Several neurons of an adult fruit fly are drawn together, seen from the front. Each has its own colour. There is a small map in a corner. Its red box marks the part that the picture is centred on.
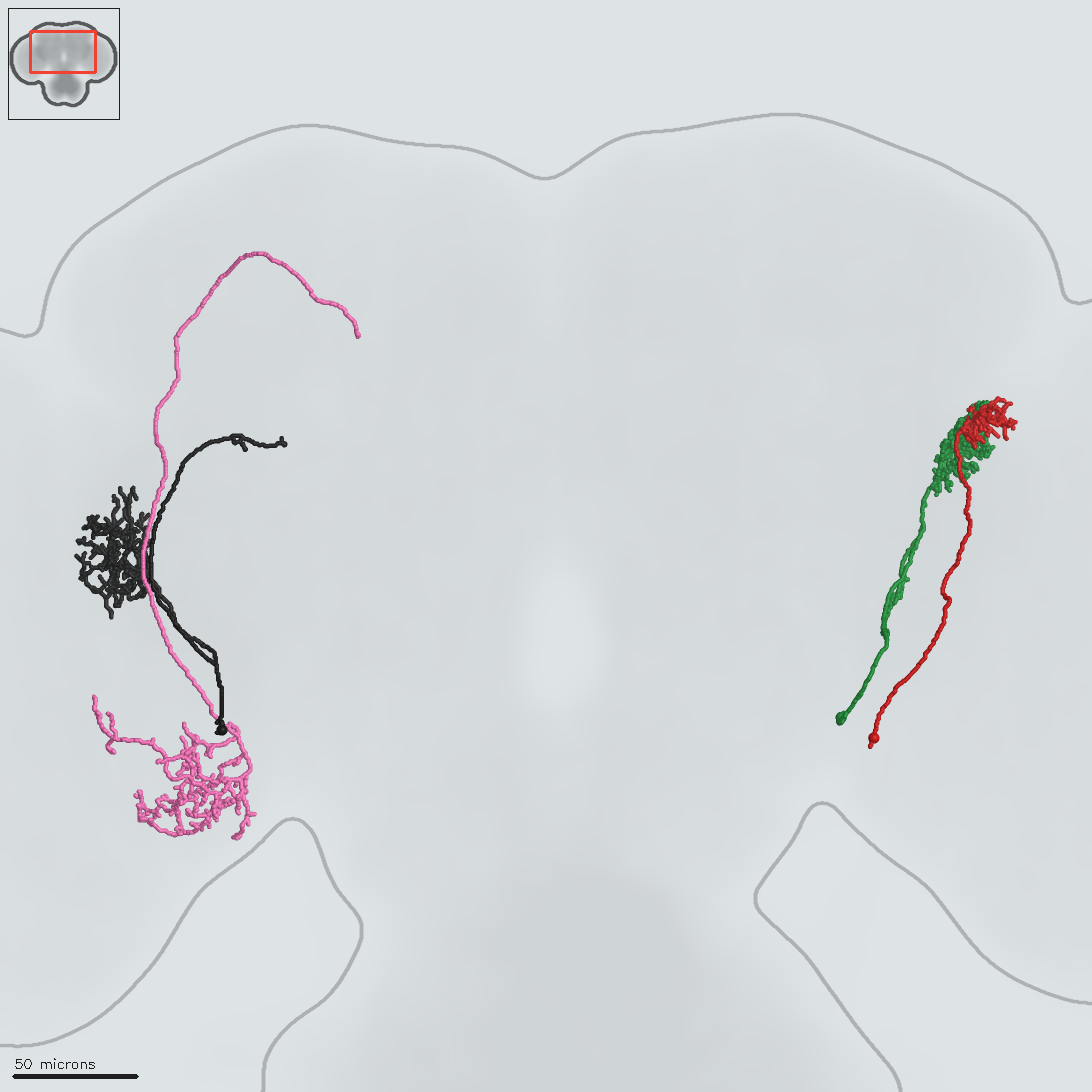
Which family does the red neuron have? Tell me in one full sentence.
It is Li that names the family of this neuron.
